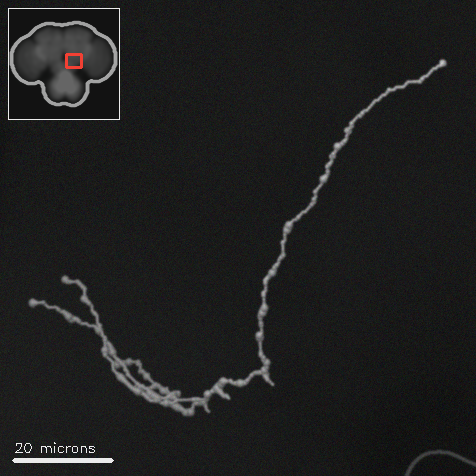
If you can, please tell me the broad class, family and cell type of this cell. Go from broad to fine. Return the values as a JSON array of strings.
["sensory neuron entering the brain", "class mechanosensory", "JO-EV3"]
